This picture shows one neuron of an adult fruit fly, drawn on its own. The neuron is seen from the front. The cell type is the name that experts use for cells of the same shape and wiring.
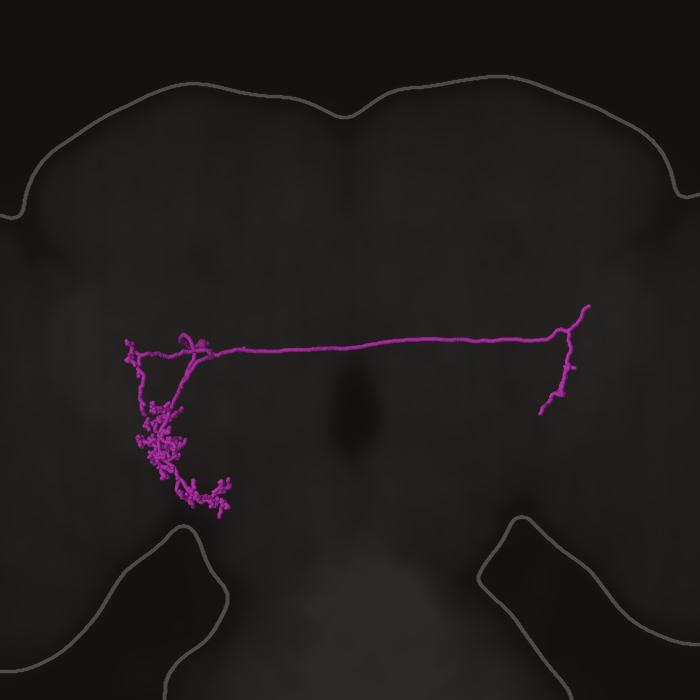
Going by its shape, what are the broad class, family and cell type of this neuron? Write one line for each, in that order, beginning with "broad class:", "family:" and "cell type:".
broad class: central-brain intrinsic neuron
family: hemilineage VLPl&p2_posterior
cell type: WED118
